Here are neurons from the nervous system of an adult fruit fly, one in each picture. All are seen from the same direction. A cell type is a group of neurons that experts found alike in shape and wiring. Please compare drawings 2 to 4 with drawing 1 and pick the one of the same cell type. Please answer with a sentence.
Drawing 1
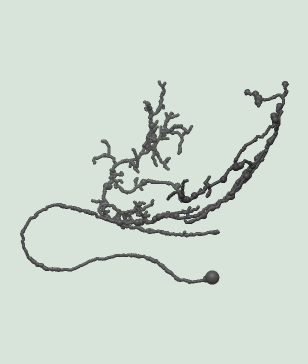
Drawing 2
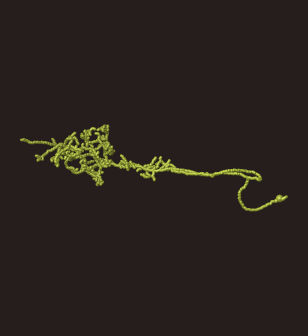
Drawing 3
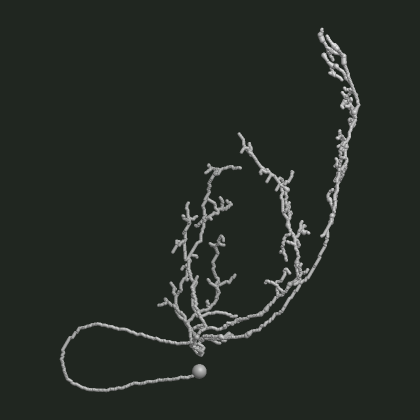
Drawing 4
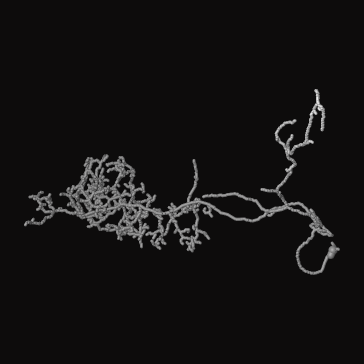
Drawing 3 is of the same cell type.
